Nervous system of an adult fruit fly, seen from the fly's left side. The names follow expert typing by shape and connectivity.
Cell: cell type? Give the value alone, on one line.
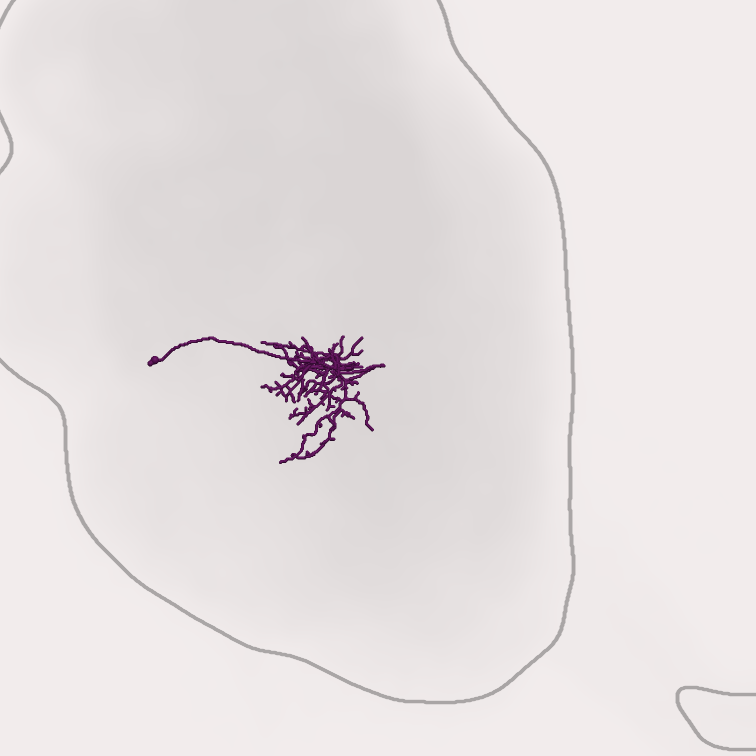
WED030_b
